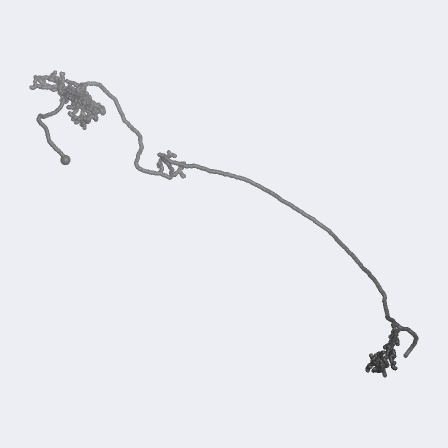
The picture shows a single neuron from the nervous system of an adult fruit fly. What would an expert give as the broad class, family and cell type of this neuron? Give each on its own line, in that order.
ascending neuron
hemilineage 04B
AN04B023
